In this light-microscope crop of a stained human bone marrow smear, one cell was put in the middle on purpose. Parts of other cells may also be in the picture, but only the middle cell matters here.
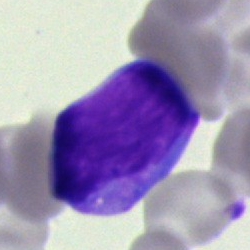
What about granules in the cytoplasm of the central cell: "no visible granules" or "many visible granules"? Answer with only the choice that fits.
No visible granules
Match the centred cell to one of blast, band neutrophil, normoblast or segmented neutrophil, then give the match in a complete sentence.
Whatever else lies nearby, the middle cell is a blast.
